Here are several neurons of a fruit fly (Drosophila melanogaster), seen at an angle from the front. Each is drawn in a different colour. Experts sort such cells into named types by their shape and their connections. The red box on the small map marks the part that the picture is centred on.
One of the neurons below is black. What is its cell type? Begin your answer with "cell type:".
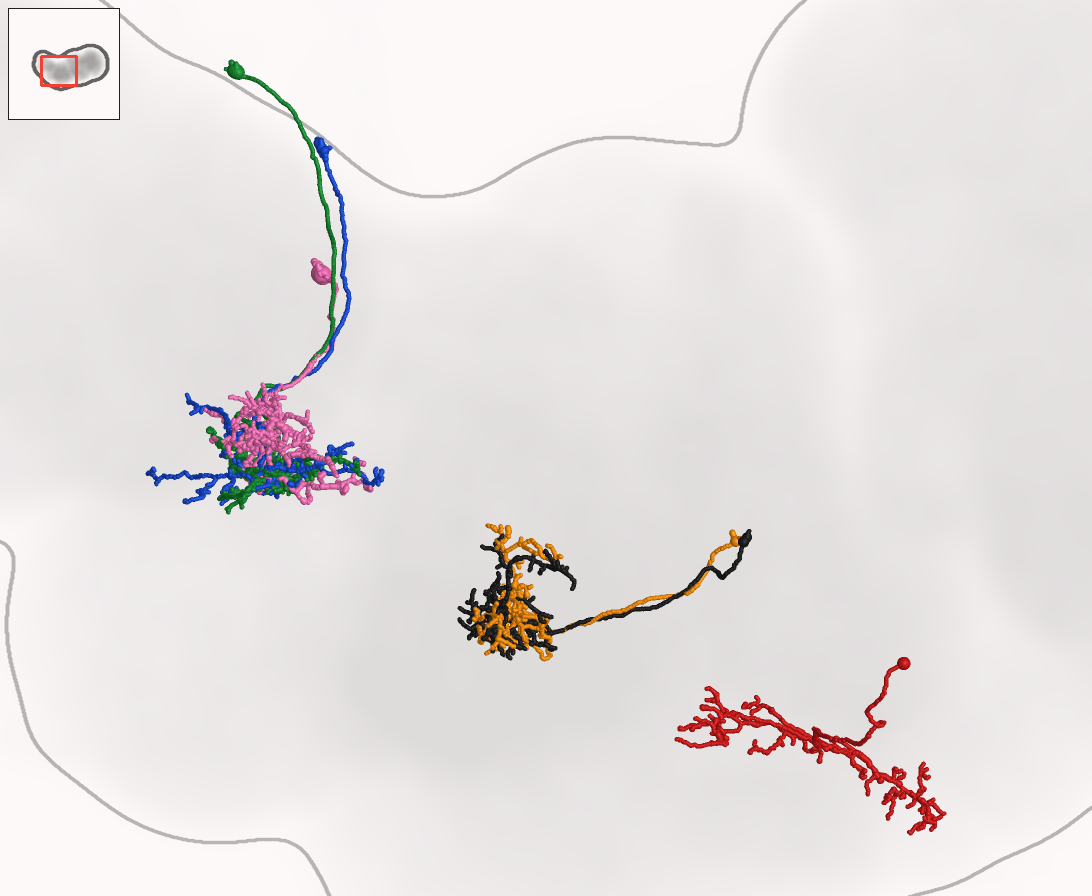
cell type: IN09A087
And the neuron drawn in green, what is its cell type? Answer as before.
cell type: IN09A093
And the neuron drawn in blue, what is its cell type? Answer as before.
cell type: IN09A094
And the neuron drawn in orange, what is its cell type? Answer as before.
cell type: IN09A095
